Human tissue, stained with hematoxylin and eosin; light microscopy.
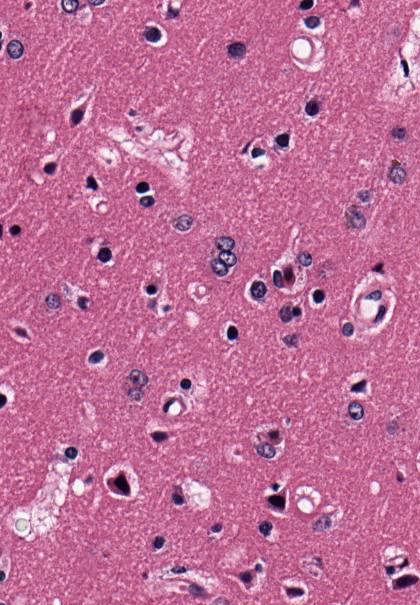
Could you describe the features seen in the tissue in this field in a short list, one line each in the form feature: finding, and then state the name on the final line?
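Background: pink, finely granular and fibrillary, cells scattered singly
Epithelium, glands, tubules: none anywhere in the field
Small nuclei: round, dark blue, little visible cytoplasm, evenly scattered throughout
Angular cells: several in the lower half, with triangular dark bodies
Name: cerebral cortex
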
